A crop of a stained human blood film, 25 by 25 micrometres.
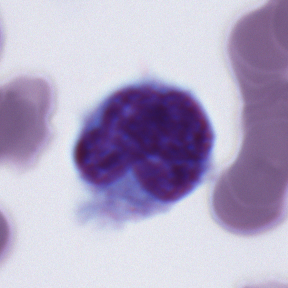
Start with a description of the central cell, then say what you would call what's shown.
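The central cell is roughly round, its bottom edge ragged and frayed. Its nucleus fills most of the cell, with dark purple, coarsely clumped chromatin. A scant rim of pale blue cytoplasm is widest below the nucleus. The cell is a monocyte.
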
